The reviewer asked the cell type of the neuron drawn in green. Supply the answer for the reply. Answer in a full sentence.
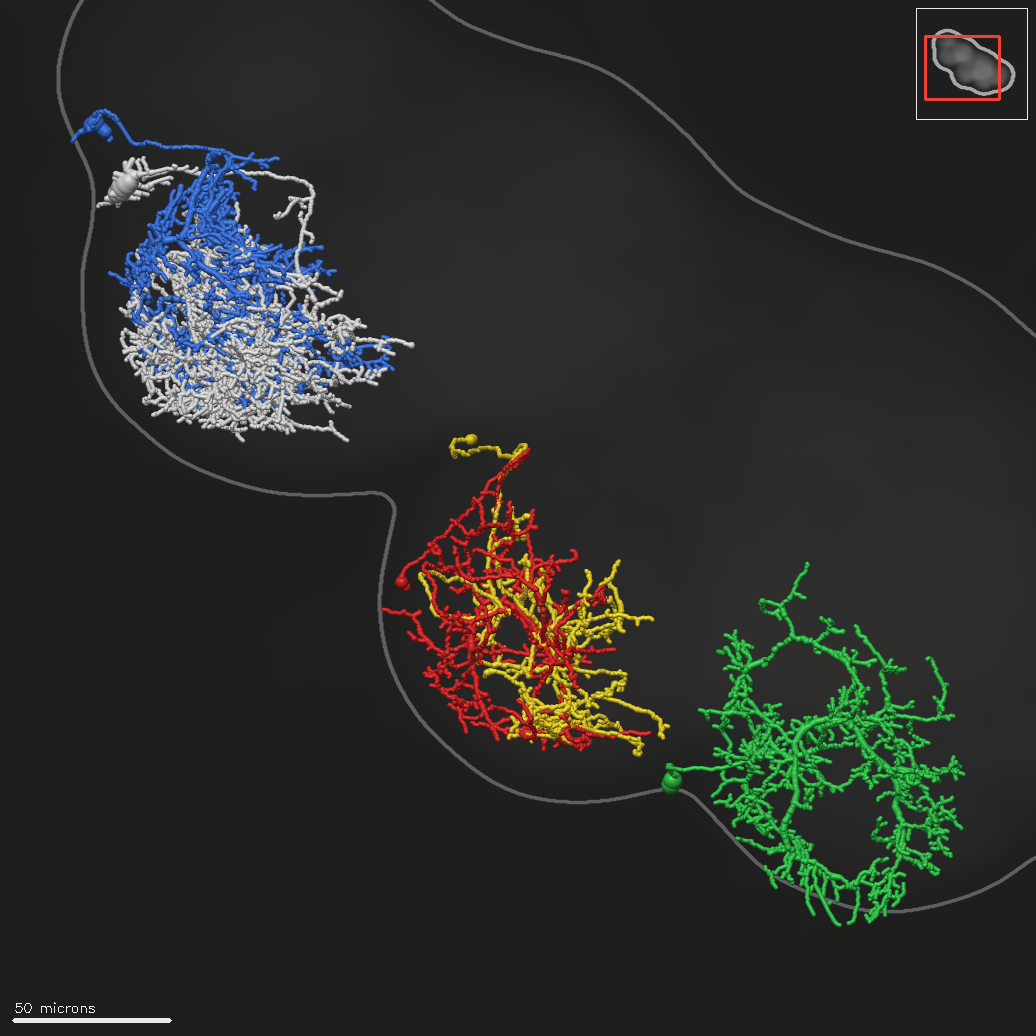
The cell type is IN20A.22A006.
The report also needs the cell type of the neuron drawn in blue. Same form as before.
The cell type is IN19A020.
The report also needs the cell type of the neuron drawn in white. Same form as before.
The cell type is IN21A008.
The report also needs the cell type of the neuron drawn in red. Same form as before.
The cell type is IN03A056.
